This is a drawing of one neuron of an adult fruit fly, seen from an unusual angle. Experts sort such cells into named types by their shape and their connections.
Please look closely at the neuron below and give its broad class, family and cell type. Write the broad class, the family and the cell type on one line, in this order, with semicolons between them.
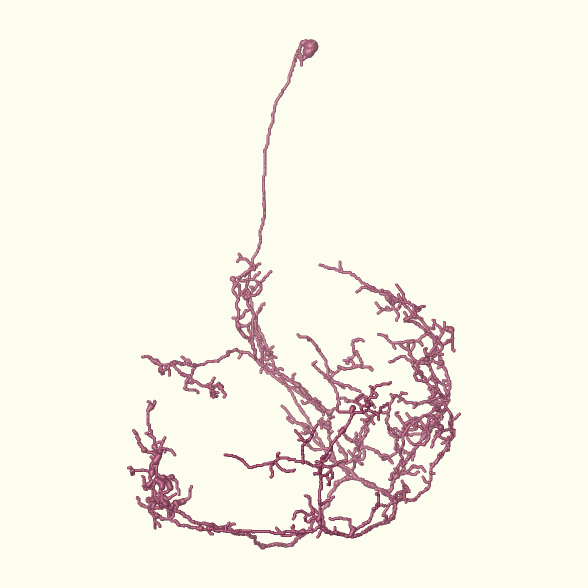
central-brain intrinsic neuron; hemilineage VLPp1; AVLP551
